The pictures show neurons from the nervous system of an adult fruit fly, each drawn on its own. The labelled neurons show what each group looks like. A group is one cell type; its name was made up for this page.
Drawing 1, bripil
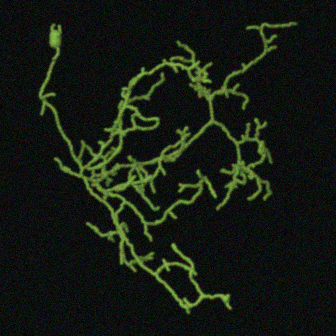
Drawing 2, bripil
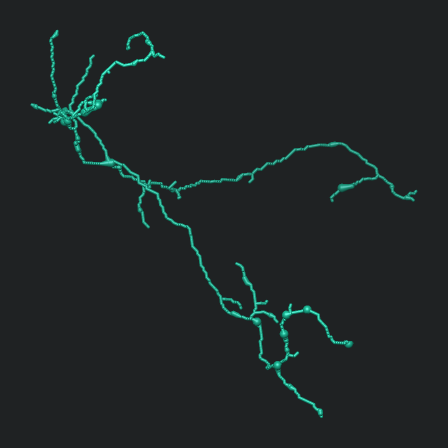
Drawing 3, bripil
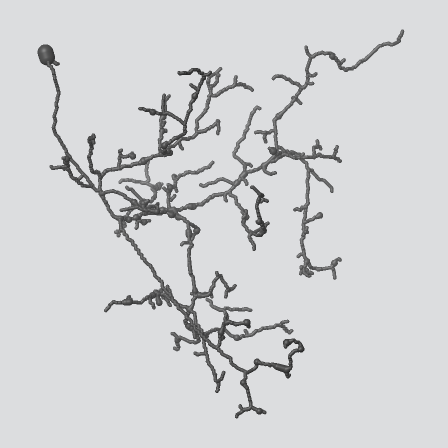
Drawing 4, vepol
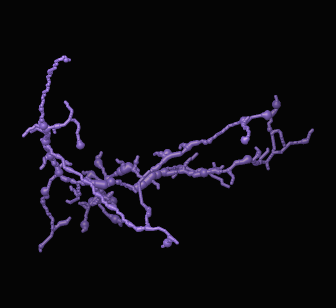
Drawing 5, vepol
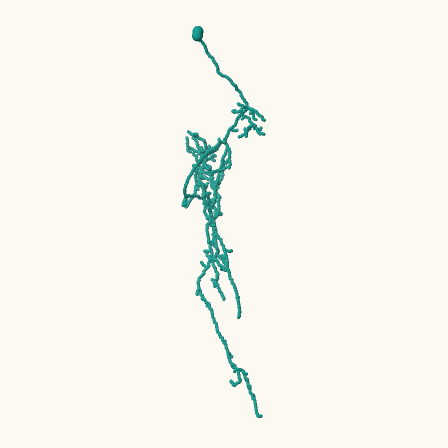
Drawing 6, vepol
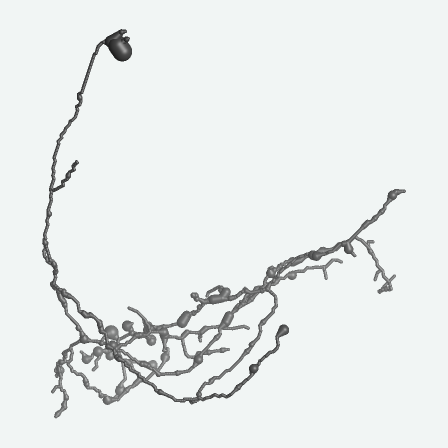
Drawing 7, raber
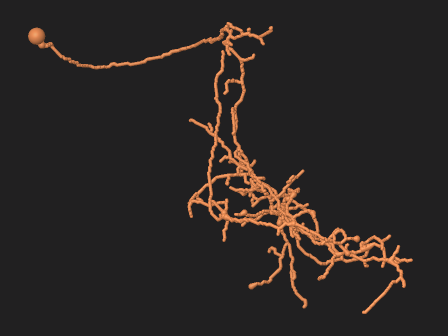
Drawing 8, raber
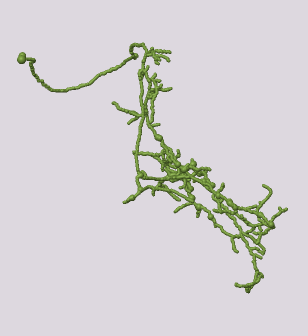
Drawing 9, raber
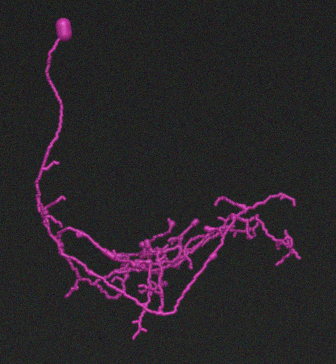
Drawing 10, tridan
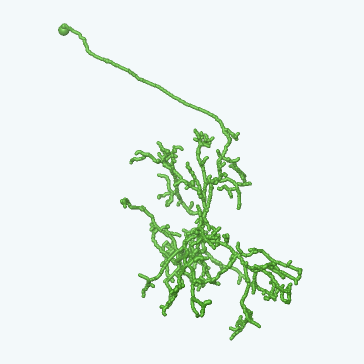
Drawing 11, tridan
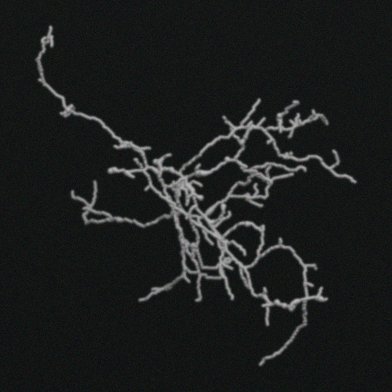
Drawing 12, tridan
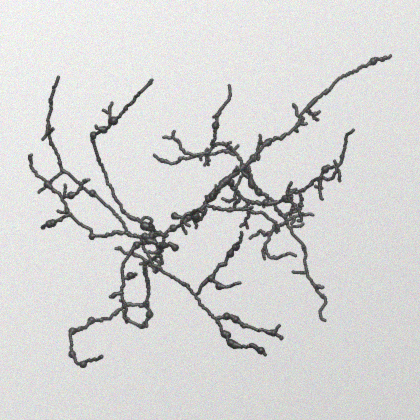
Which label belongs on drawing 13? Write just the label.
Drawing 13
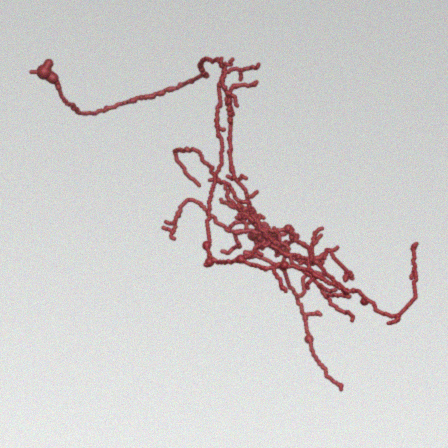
raber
